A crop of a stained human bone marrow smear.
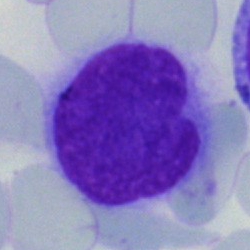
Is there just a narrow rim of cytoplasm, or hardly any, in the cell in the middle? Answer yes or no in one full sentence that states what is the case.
Yes, the nucleus of this cell fills most of it.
